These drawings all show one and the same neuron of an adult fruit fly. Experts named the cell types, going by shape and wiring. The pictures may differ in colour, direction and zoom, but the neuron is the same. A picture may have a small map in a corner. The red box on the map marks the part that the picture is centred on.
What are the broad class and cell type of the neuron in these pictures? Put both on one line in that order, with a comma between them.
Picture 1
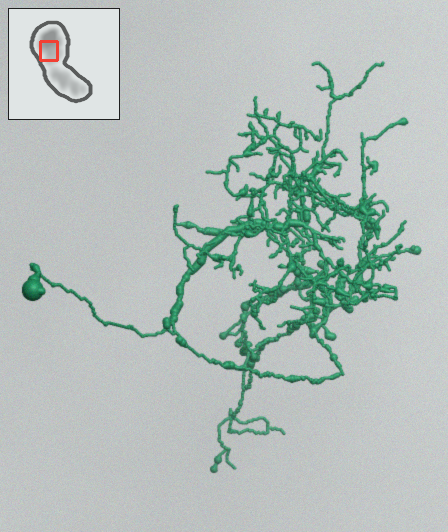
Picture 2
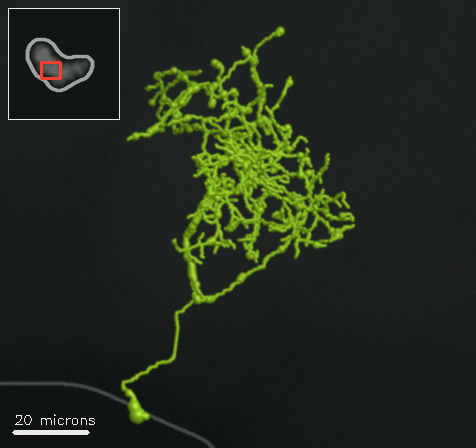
central-brain intrinsic neuron, CB0224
